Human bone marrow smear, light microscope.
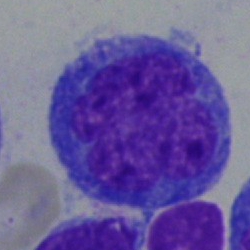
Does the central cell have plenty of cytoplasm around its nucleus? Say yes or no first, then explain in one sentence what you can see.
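No. The cytoplasm forms a narrow rim around the nucleus.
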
